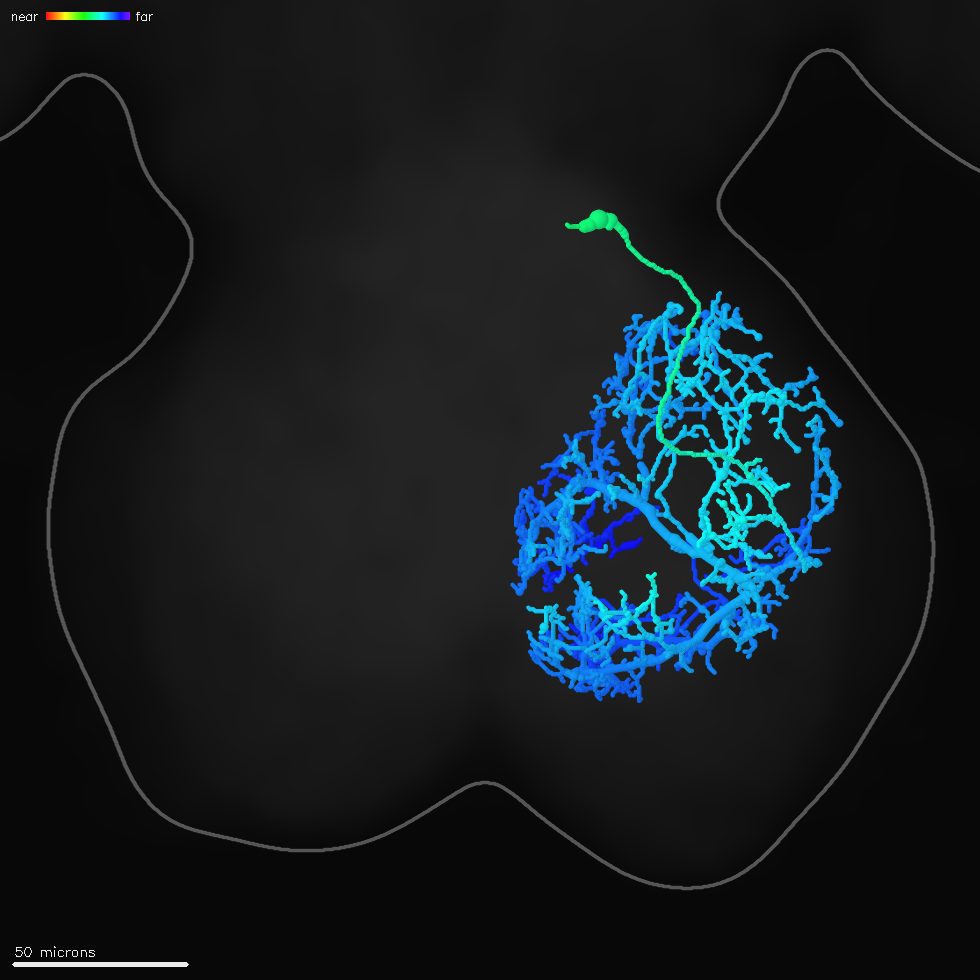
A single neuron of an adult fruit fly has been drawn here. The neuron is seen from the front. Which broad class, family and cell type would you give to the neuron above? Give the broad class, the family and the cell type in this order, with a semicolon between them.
nerve-cord intrinsic neuron; hemilineage 17A; IN17A007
